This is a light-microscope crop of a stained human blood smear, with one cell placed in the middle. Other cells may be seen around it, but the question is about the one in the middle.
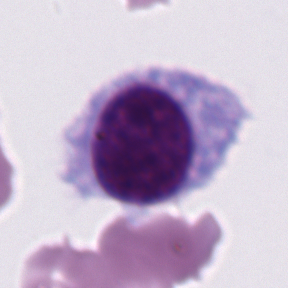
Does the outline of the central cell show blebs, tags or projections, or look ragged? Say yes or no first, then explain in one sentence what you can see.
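Yes. The cell outline is irregular and ragged, with short frayed projections.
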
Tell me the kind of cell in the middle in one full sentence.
The cell shown in the center of this light-microscope crop is a hairy cell.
